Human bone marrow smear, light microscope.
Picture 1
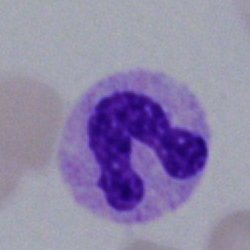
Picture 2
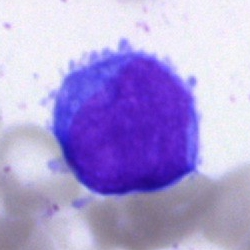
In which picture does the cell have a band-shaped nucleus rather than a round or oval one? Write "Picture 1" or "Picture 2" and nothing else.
Picture 1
